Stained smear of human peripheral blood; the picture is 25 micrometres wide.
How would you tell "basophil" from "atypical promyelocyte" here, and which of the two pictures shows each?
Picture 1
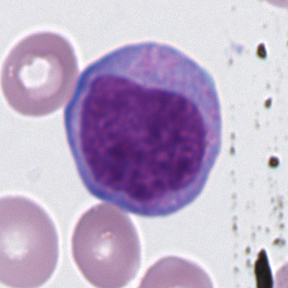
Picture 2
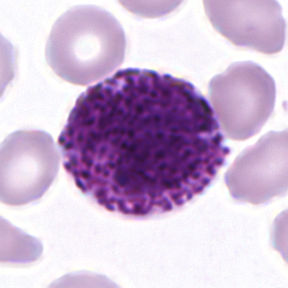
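Picture 1: atypical promyelocyte. Picture 2: basophil. Size: picture 1 about 15 micrometres across; picture 2 about 14 micrometres across.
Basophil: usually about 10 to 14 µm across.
Outline: picture 1 roughly round and smooth, no projections; picture 2 roughly round, border slightly beaded where granules reach right to the edge. Picture 2 packed with coarse, dark purple granules.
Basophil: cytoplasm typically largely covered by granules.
Cytoplasm, picture 1: blue at the rim, paler lilac next to the nucleus. Nucleus, picture 1: about 12 by 11 micrometres, about 60% of cell area, no distinct nucleoli standing out. Nucleus, picture 2: granules lie over it; outline cannot be clearly traced.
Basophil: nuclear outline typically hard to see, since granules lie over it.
Vacuoles: none in either cell. Surroundings: dark debris specks in a vertical band to the right of the atypical promyelocyte; basophil among red cells, none overlapping it.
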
